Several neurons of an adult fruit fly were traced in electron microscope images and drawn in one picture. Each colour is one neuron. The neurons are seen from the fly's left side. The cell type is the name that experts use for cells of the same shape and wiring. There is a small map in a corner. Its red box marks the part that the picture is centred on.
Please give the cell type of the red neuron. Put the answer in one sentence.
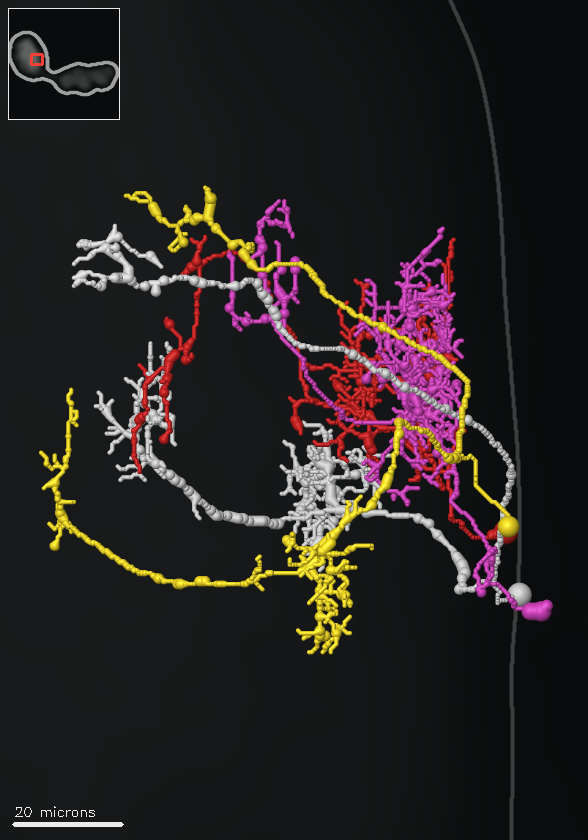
The cell type is Tlp12.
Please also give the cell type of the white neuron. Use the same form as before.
The cell type is LLPC1.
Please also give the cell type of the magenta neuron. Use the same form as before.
The cell type is Tlp13.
